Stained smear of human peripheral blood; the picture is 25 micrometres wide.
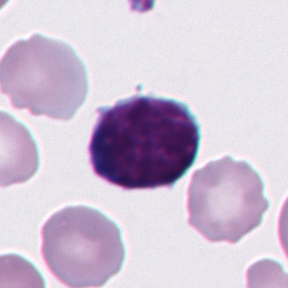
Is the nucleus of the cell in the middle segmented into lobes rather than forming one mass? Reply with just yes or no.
No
